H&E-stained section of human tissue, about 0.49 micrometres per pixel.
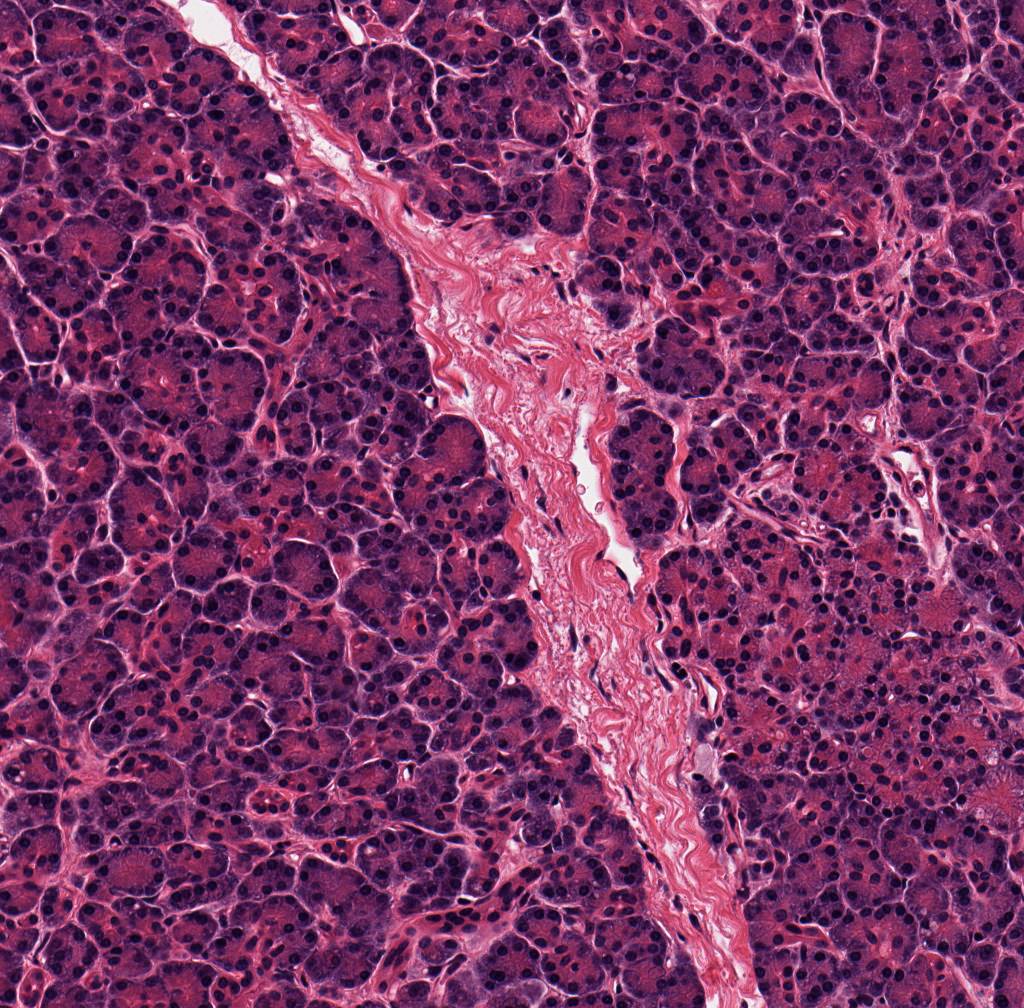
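Pancreas, H&E. Outside the band, see how small rounded acini fill the field, closely packed. Each acinar cell holds a round, dark nucleus toward its base. Its cytoplasm is purple near the base and pinker toward the centre of the acinus. Only thin, delicate strands of pale stroma separate neighbouring acini.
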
